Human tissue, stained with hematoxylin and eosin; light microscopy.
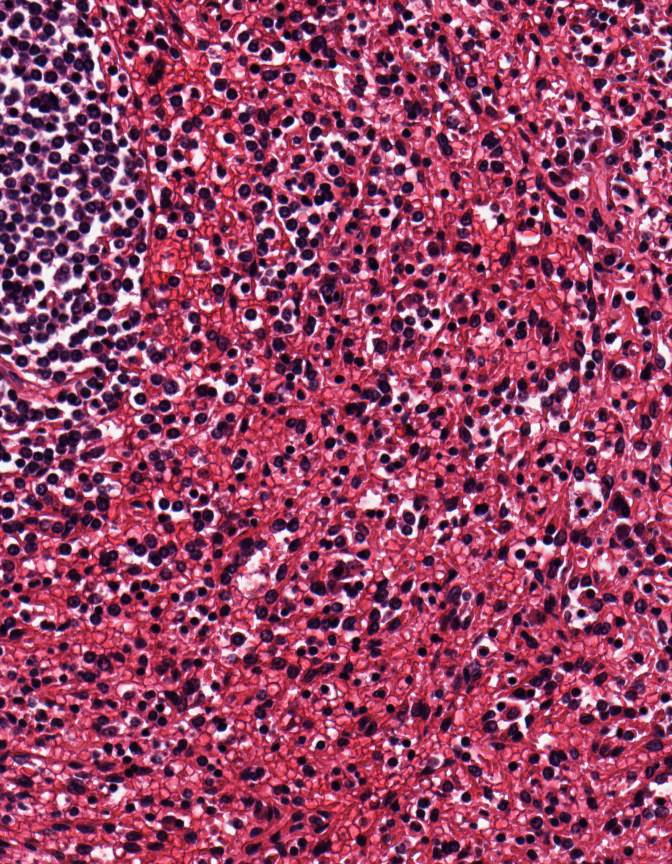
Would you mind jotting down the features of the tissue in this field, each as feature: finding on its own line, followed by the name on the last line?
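Upper left: small lymphocytes, round dark nuclei, scant cytoplasm
Main area: intensely pink-red meshwork between nuclei, more eosinophilic than upper left
Glands or epithelial lining: none seen in the field
Fat cells: none present
Name: spleen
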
